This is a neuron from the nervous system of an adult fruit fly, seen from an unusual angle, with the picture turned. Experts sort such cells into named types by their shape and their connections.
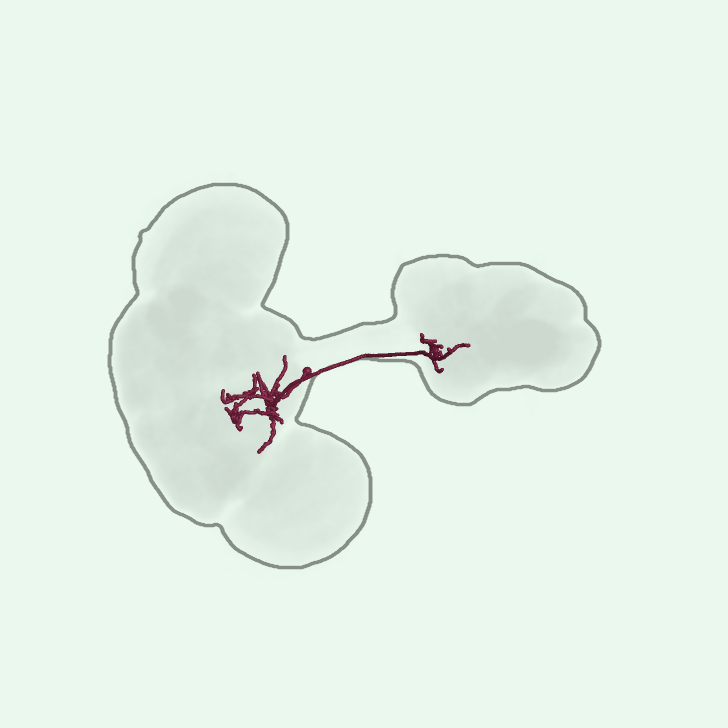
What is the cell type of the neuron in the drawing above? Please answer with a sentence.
The cell type is DNg02_a.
